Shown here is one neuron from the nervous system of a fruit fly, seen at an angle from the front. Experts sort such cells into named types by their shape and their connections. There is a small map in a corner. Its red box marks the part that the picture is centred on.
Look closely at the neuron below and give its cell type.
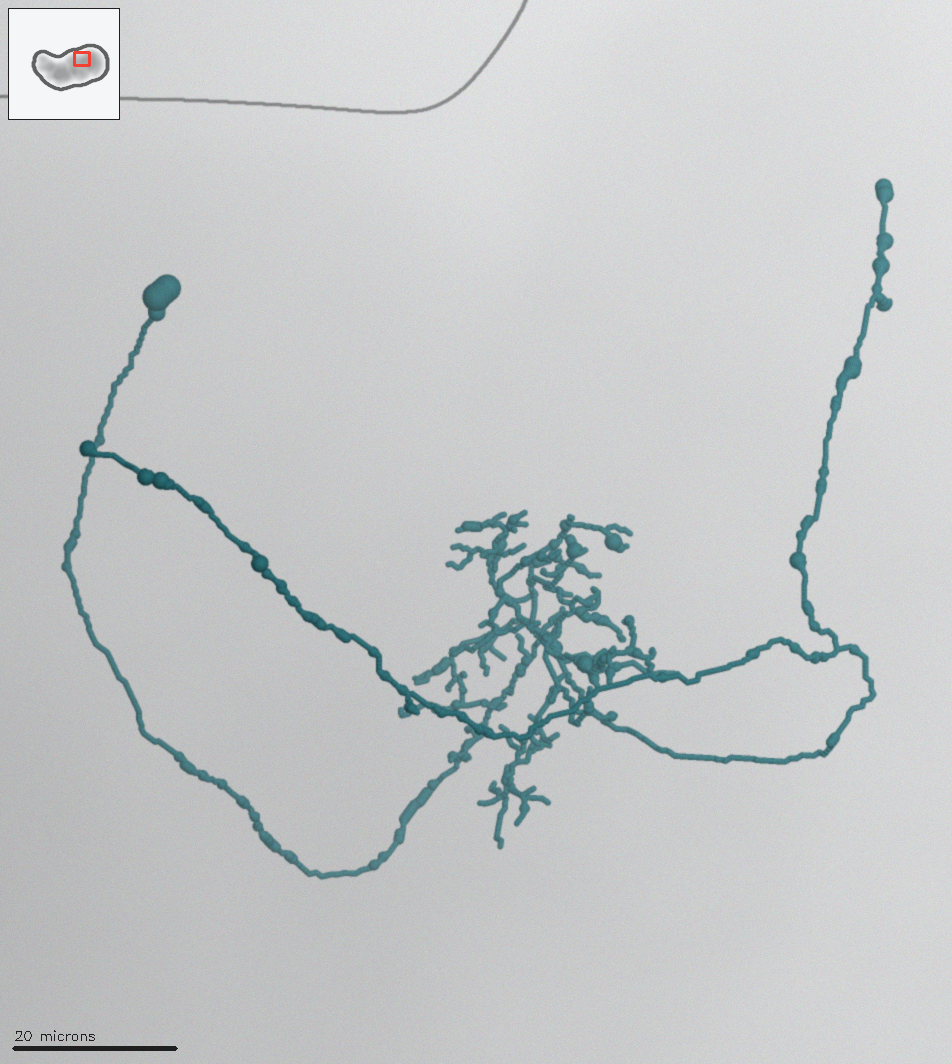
FS2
